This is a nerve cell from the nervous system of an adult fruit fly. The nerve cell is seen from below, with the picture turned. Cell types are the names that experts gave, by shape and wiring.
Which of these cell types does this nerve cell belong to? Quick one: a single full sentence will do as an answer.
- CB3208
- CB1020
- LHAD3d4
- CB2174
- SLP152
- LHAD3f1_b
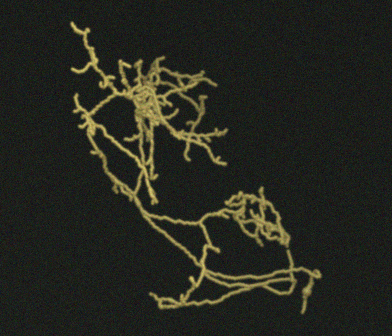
This nerve cell is assigned to the cell type SLP152.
